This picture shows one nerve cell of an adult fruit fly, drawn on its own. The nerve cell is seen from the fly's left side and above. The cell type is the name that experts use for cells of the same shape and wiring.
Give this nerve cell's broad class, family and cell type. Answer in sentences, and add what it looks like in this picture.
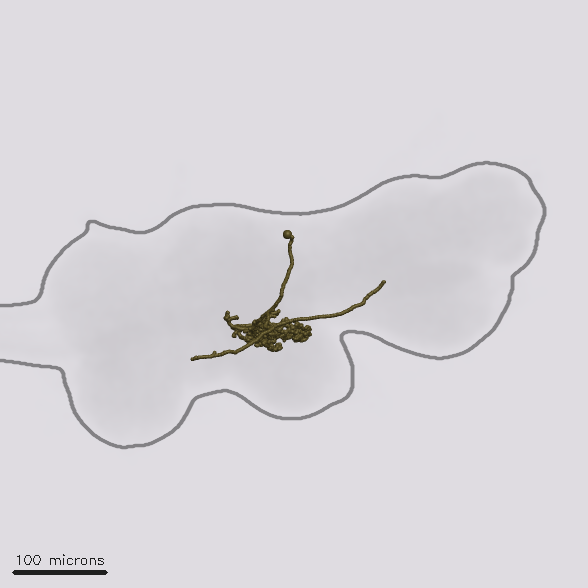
Its broad class is nerve-cord intrinsic neuron. Its family is hemilineage 23B. The cell type is IN23B040. Its cell body lies in the middle of the picture. By the scale bar it is about 200 microns wide in this view.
